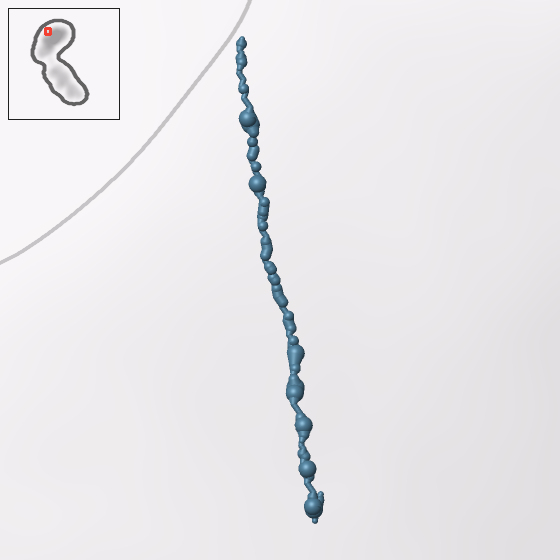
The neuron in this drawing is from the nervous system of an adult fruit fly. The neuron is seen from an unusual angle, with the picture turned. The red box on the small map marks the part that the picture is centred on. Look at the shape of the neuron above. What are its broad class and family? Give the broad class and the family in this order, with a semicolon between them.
sensory neuron entering the brain; class mechanosensory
